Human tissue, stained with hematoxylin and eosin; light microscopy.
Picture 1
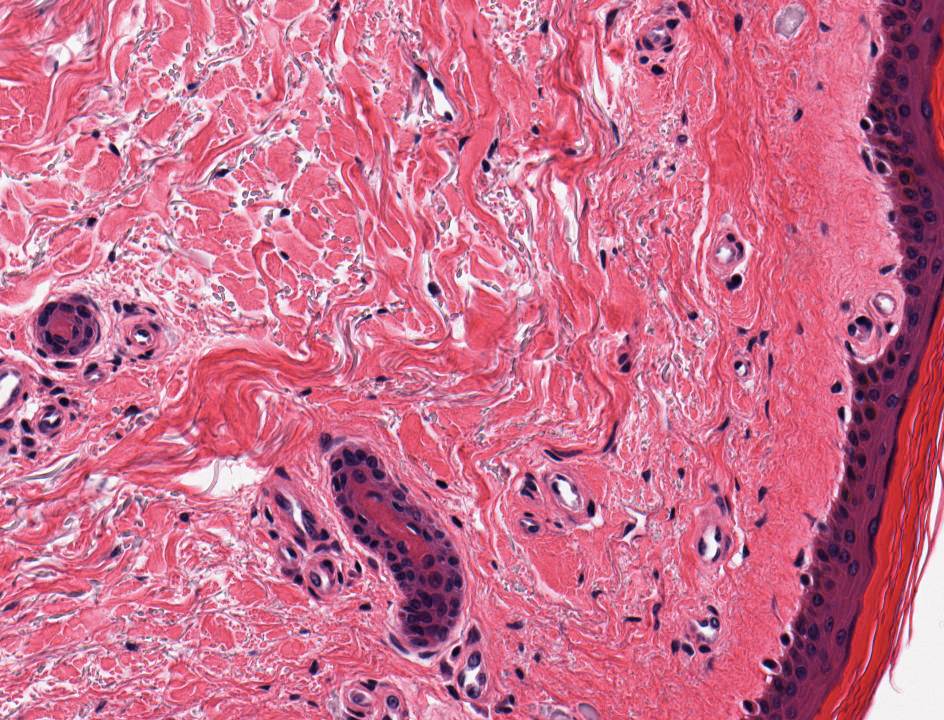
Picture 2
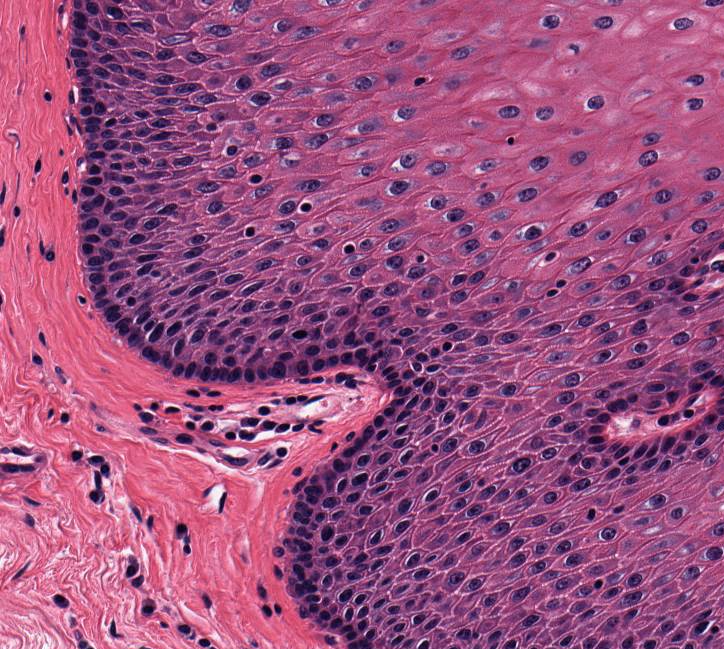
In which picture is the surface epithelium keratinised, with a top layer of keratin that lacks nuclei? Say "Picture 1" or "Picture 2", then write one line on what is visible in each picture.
Picture 1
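What picture 1 shows: The outermost layer at the far right is a compact, bright red, layered stratum corneum.
What picture 2 shows: Cells in the upper right still hold nuclei, and no layer of anucleate keratin is seen in the field.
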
